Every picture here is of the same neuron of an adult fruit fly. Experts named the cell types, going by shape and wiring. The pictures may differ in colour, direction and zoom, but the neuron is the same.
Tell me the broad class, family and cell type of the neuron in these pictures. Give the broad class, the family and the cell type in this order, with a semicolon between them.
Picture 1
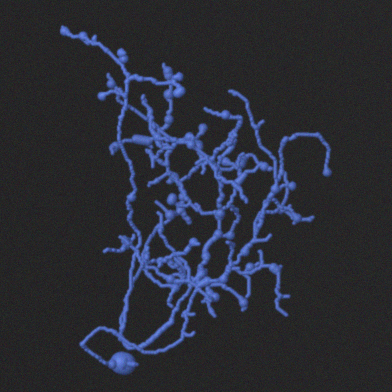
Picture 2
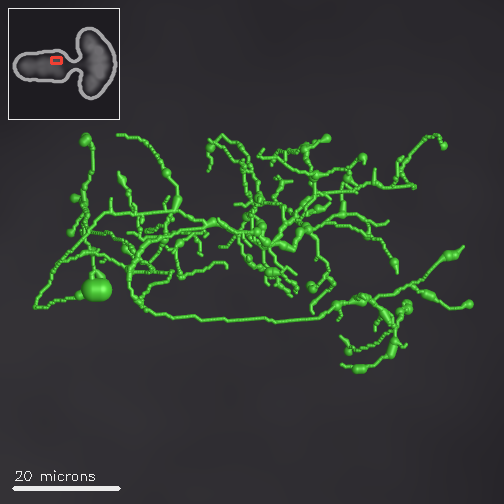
nerve-cord intrinsic neuron; hemilineage 01B; IN01B041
